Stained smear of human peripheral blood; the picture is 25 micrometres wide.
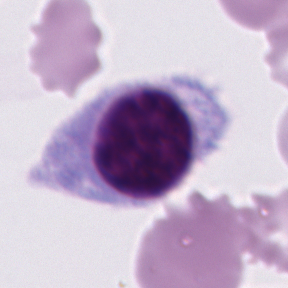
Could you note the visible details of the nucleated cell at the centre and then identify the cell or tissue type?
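Cell oval, left end drawn out to a point. Nucleus round in outline, off-centre toward the right, about 9 micrometres across, filling about 50% of the cell's area. Chromatin dark purple, coarsely clumped. Widest band of cytoplasm to the left of the nucleus. Hairy cell.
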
